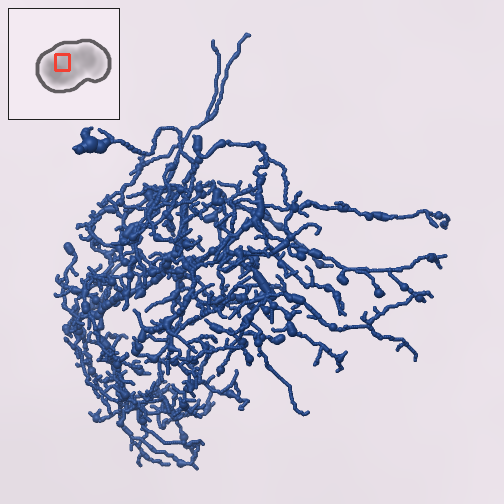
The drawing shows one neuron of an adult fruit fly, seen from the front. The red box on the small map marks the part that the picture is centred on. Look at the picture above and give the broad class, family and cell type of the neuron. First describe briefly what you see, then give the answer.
The cell body is at the upper left of the picture. The picture shows more than a hundred branch ends. It is a central-brain intrinsic neuron. The family is hemilineage VLPl4_anterior. It is of cell type AVLP436.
